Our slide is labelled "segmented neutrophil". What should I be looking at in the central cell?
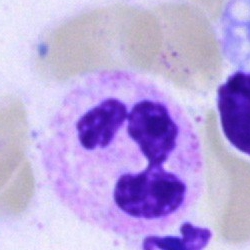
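Checking against the name segmented neutrophil, the nucleus comes first: no nucleoli are visible in it, which goes with that name.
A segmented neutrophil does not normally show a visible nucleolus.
Next on the list, the chromatin is dark purple and coarsely clumped. Then the cytoplasm, which is abundant and pale pink. Finally, the cell outline is round and smooth.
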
